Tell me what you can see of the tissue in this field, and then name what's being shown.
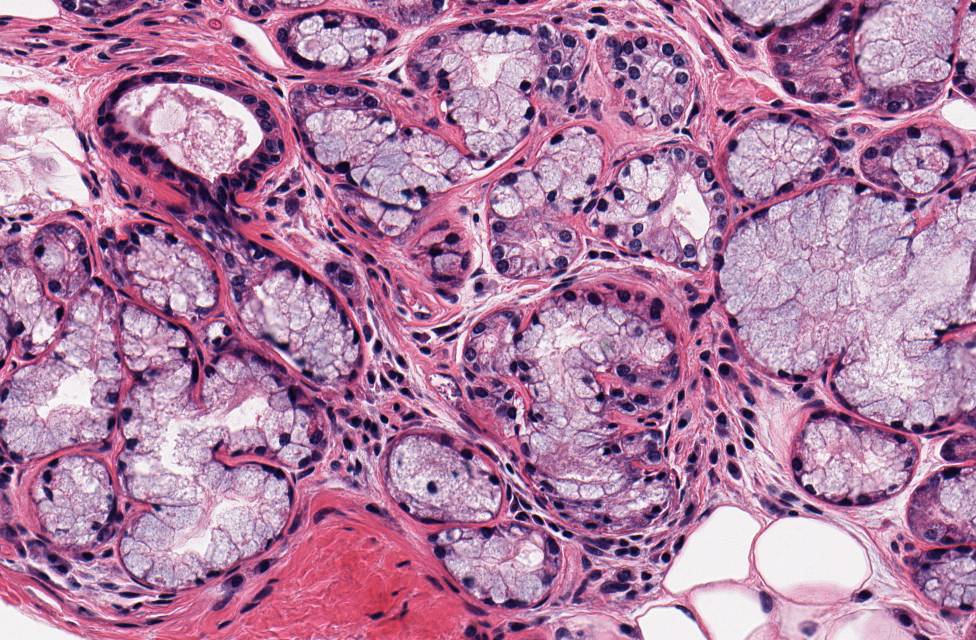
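Closely packed rounded glandular units take up most of the field, separated by thin bands of pink fibrous stroma. Their cells show pale, foamy, bluish-grey cytoplasm, typical of mucous cells. Mucous cell nuclei small, dark, flattened against the base of each unit. Scattered elongated, spindle-shaped nuclei in the stroma. Tissue: minor salivary gland.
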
